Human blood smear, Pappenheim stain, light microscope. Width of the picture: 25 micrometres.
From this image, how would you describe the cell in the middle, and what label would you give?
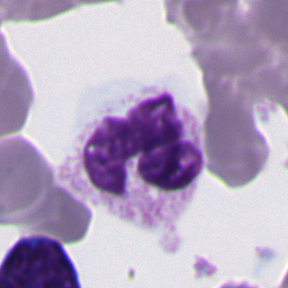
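The outline of the cell is roughly round, with a soft, faint edge. Its chromatin stains dark purple and lies in coarse clumps, and no nucleoli are visible in the nucleus. Fine pinkish-lilac granules are scattered throughout the cytoplasm. This is a segmented neutrophil.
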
